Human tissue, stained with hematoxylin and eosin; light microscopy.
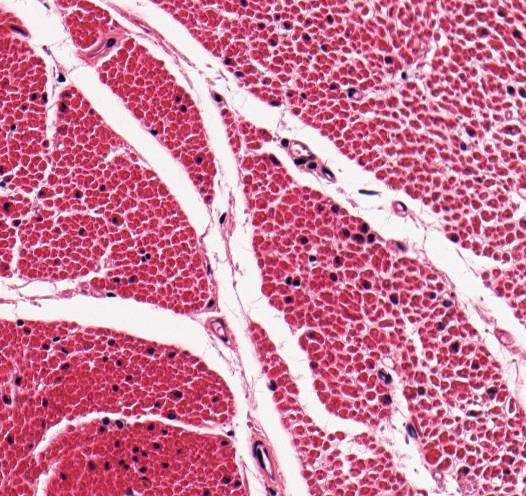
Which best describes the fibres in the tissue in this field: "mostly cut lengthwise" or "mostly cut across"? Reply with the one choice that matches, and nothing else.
Mostly cut across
